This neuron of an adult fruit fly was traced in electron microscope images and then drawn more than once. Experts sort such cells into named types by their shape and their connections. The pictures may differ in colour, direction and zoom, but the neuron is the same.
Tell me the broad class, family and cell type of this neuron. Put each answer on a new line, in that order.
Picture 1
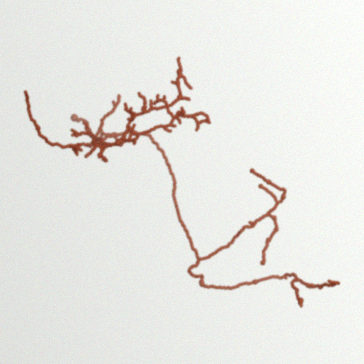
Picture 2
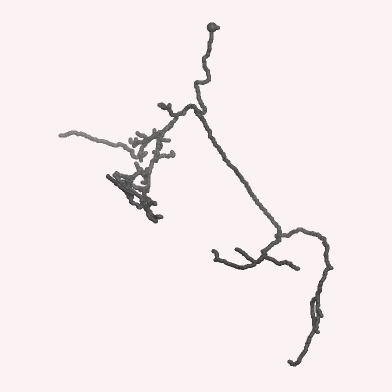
central-brain intrinsic neuron
hemilineage PSp3
CL302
